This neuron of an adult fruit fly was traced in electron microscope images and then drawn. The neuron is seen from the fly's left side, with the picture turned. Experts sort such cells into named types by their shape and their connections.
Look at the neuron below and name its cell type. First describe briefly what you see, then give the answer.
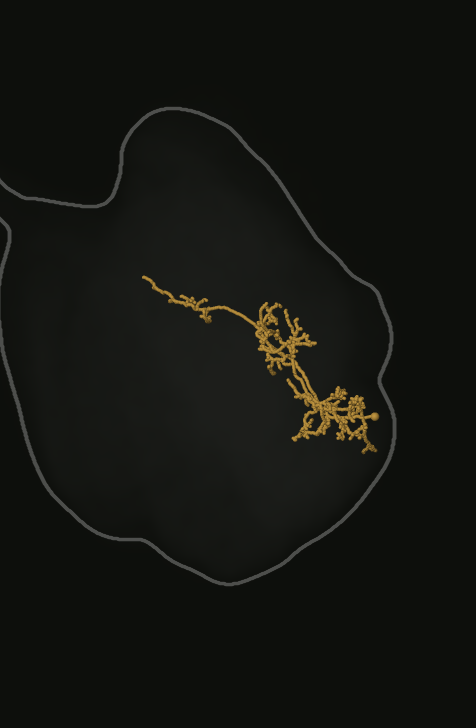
The cell body is on the right of the picture. In this view it is wider than it is tall. Its broad class is central-brain intrinsic neuron. It is of cell type LAL028.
